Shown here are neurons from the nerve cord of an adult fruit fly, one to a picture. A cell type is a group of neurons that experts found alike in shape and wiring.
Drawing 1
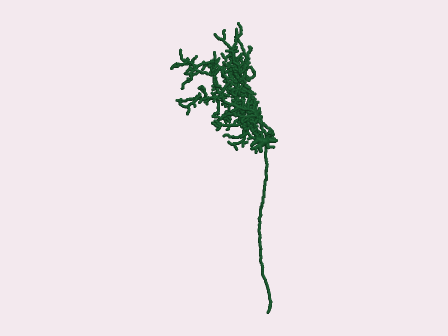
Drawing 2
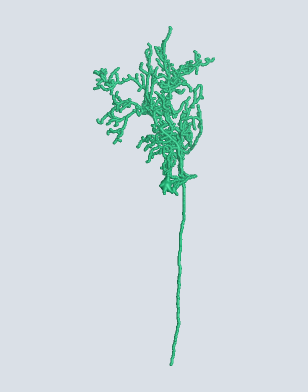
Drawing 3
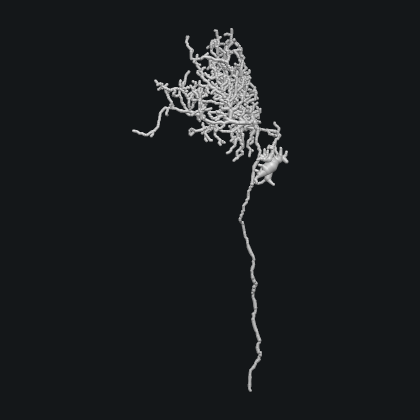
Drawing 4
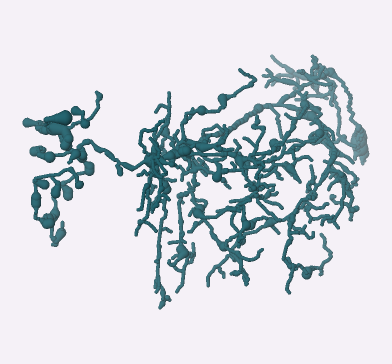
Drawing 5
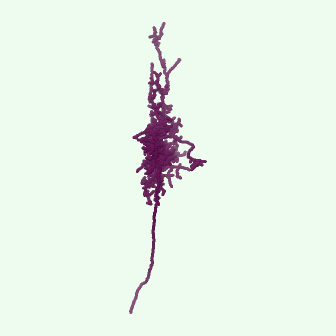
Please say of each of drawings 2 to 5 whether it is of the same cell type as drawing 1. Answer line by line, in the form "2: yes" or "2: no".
2: yes
3: yes
4: no
5: no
